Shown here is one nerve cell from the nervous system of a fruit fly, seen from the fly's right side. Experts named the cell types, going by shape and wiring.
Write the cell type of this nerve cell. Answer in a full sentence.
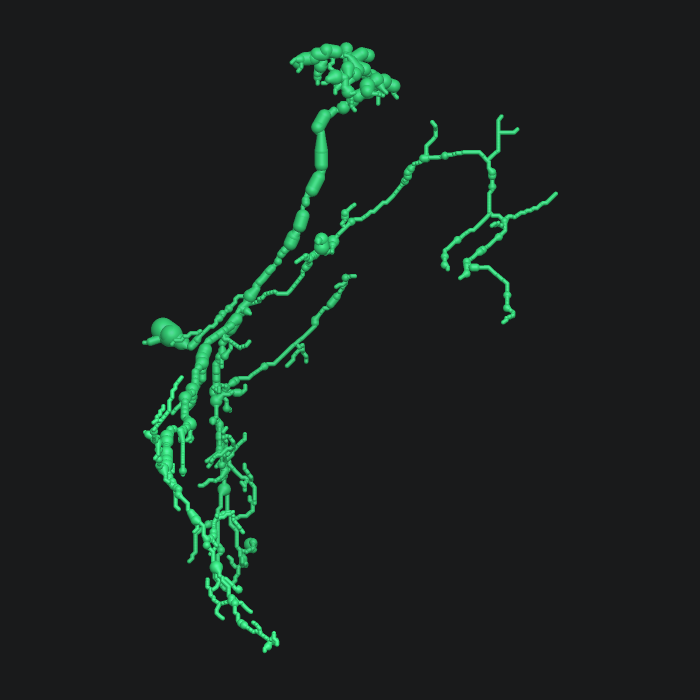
The cell type is IbSpsP.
